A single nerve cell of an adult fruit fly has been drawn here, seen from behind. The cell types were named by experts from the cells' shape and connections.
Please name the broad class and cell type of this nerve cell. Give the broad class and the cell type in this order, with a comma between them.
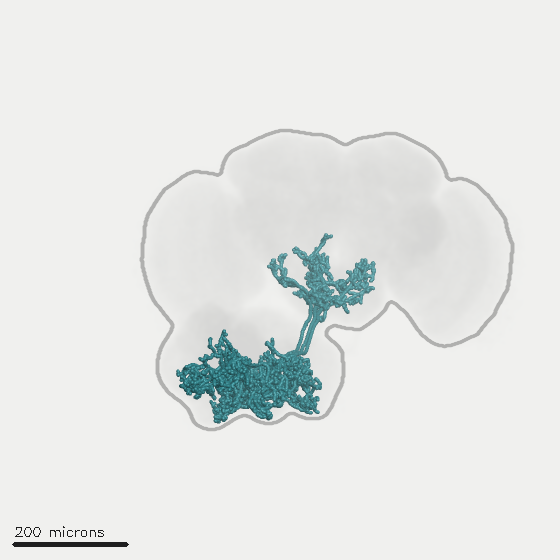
ascending neuron, ANXXX005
